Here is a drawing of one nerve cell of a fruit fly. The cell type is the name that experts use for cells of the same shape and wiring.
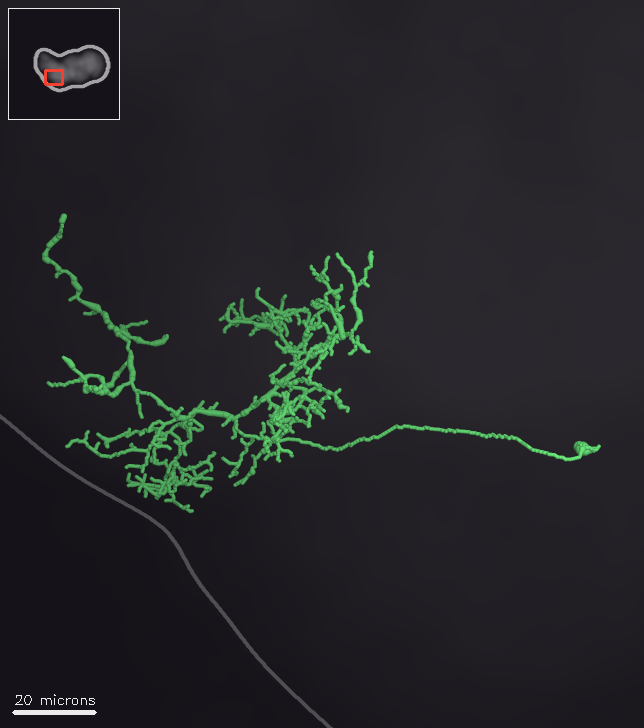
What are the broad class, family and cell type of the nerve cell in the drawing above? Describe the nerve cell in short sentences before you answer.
By the scale bar it is about 140 microns wide in this view. In this view it is wider than it is tall. Its broad class is nerve-cord intrinsic neuron. The family is hemilineage 13B. Its cell type is IN13B038.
